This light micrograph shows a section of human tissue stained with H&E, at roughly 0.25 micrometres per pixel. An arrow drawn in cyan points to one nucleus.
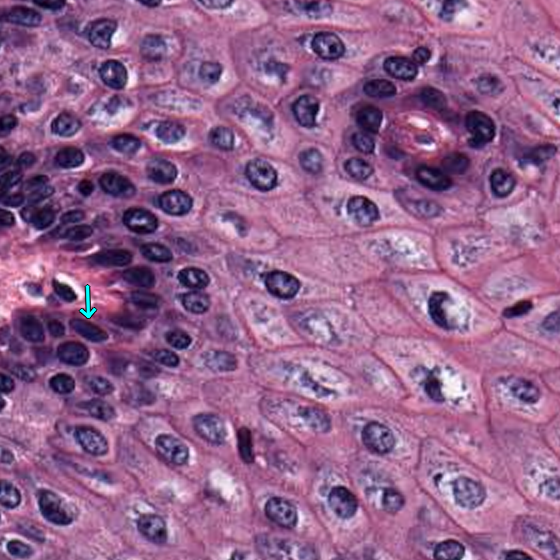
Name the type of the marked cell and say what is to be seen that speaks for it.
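The marked nucleus belongs to a squamous epithelial cell. The nucleus is oval and elongated, lying slightly tilted, and stains dark and fairly evenly. The nucleus is about the size of the crowded dark nuclei beside it, and smaller and darker than the pale nuclei of the large cells to the right. Only a thin rim of pink-purple cytoplasm shows around the nucleus, with no clear cell border. The cell sits within a tightly packed cluster of dark nuclei, just below a small clear space.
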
